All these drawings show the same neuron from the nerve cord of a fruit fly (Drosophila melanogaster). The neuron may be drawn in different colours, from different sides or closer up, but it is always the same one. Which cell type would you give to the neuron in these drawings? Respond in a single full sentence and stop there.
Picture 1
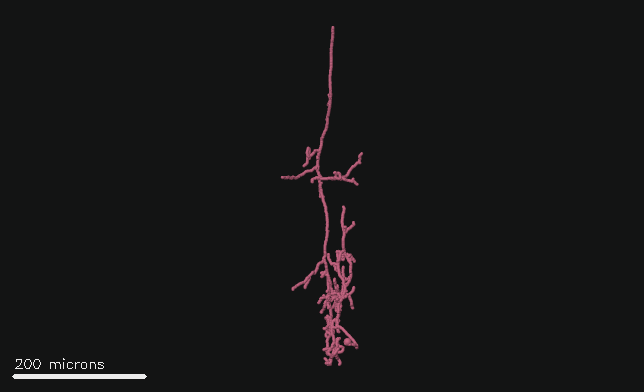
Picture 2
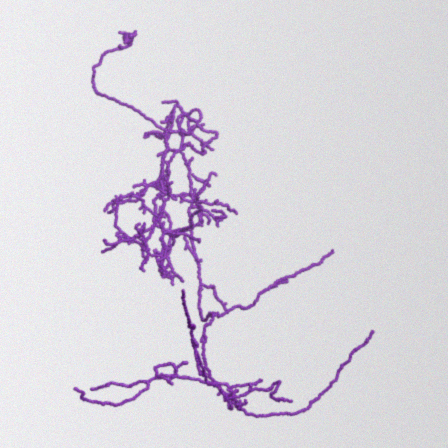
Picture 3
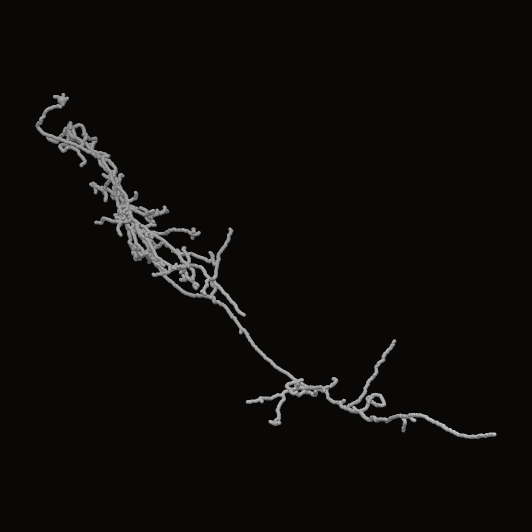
It is as AN05B045 that this neuron is typed.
